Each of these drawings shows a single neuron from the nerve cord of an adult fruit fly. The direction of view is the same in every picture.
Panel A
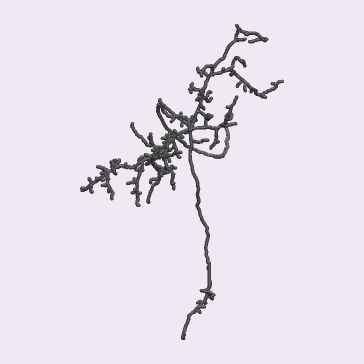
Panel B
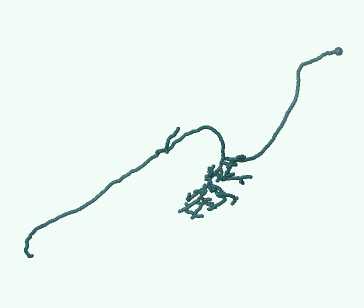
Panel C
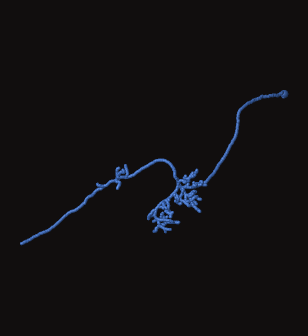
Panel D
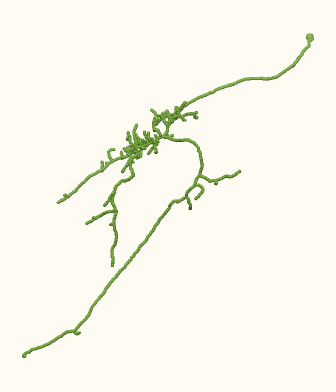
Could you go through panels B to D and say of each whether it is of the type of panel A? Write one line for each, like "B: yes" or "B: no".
B: no
C: no
D: no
